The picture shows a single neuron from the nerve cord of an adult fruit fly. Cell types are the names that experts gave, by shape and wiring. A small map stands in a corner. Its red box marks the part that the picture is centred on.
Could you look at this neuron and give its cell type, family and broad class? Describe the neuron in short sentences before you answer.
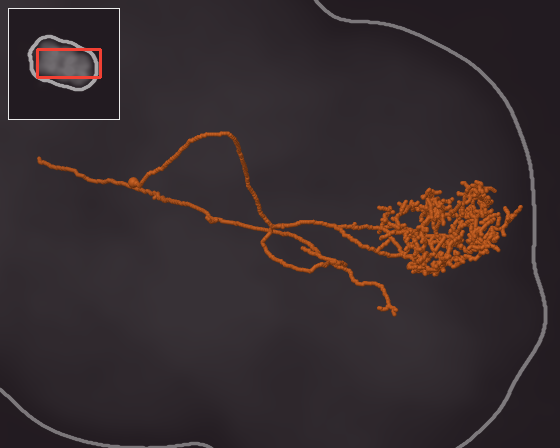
The picture shows dozens of branch ends. In this view it is more than twice as wide as it is tall. It is of cell type IN23B046. Its family is hemilineage 23B. This is a nerve-cord intrinsic neuron.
